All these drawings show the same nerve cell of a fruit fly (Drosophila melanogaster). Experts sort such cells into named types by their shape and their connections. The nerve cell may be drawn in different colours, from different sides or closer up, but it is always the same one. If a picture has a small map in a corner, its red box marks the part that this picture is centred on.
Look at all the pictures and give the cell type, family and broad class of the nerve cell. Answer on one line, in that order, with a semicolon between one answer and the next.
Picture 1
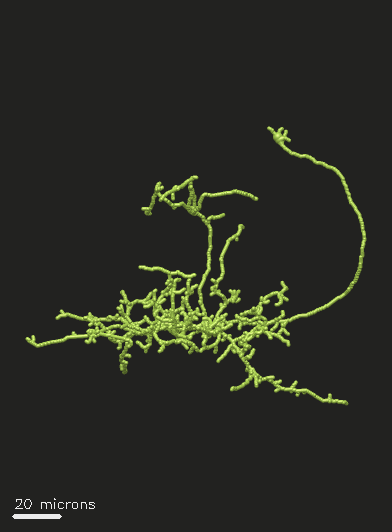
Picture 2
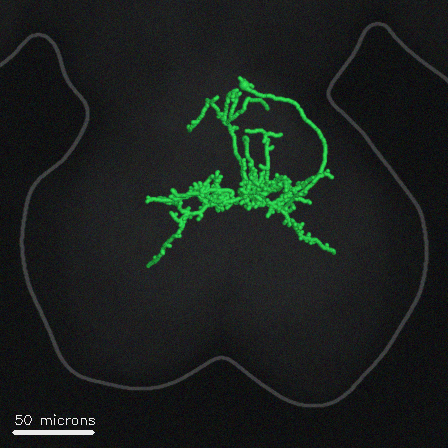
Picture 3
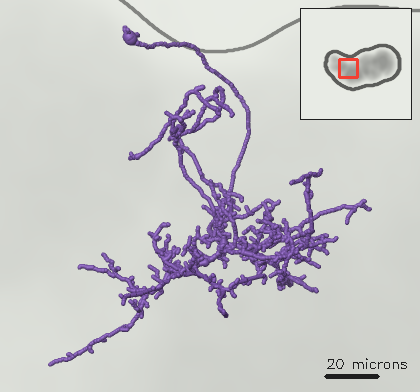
IN11A035; hemilineage 11A; nerve-cord intrinsic neuron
